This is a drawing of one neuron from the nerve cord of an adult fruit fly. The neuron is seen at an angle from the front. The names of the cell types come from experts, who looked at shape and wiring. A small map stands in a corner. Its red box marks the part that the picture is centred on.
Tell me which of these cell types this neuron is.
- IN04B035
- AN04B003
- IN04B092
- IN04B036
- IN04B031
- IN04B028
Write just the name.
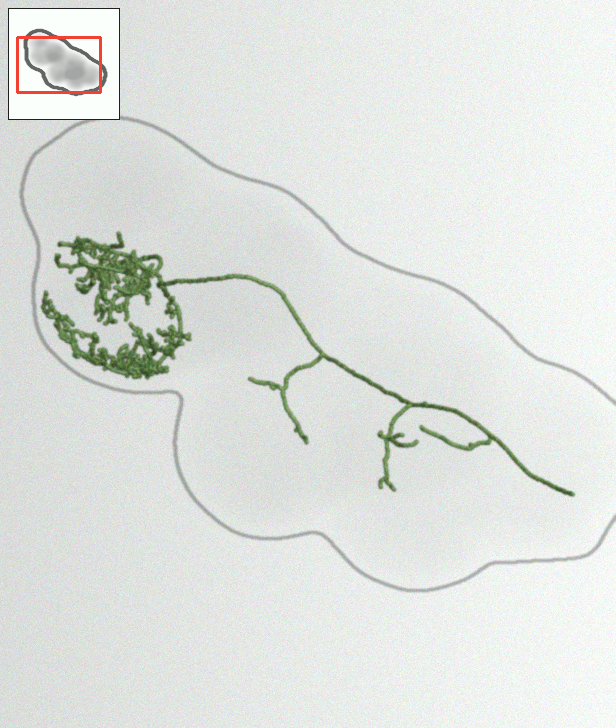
AN04B003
